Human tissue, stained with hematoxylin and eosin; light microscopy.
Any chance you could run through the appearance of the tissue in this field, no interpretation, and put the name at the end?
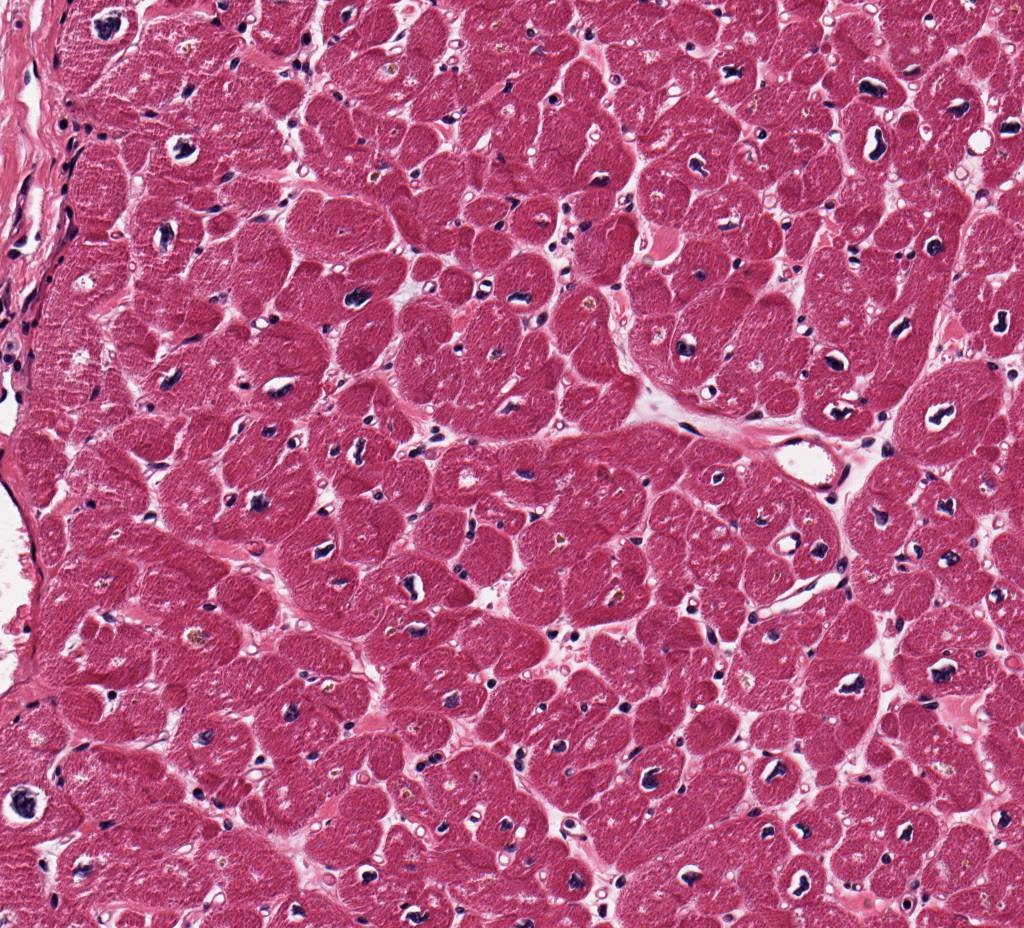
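Nearly all the muscle fibres here look cut in cross-section, rounded or polygonal in profile. Their nuclei sit centrally. Many of those central nuclei have a clear pale halo around them. In many fibres I see fine golden-brown granules in the cytoplasm near the nucleus. This is the left ventricle of the heart.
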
